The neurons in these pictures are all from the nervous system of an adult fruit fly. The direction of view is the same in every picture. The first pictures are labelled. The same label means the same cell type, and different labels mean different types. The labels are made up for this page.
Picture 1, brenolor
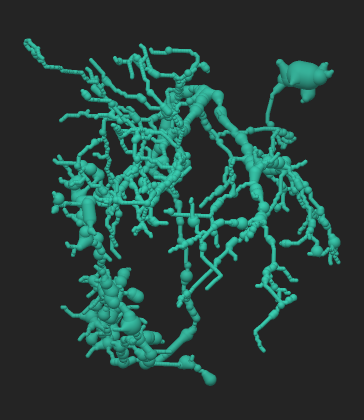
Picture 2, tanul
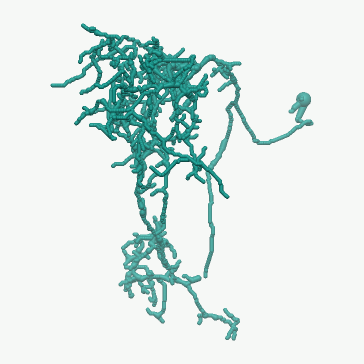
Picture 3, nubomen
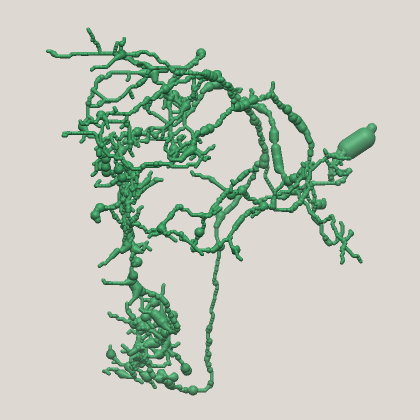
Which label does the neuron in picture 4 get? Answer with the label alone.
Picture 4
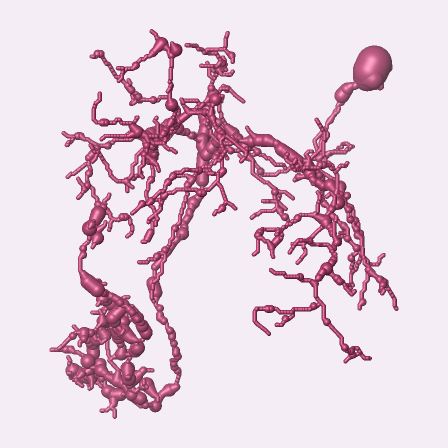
brenolor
